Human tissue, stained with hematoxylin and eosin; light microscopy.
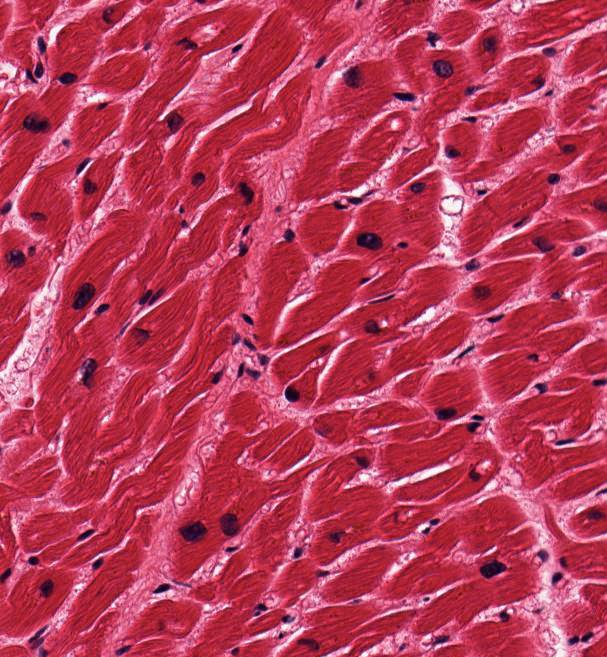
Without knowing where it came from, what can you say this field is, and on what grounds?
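Myocardium. Many fibres branch and join neighbours; nuclei single, oval, central.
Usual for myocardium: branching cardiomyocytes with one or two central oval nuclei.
Cytoplasm deep pink, with fine lines along the fibres.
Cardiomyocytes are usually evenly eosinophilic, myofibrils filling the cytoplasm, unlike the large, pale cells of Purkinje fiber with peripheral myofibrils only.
Thin pale pink stroma with small dark elongated nuclei lies between fibres.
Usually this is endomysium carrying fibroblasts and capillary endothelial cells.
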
